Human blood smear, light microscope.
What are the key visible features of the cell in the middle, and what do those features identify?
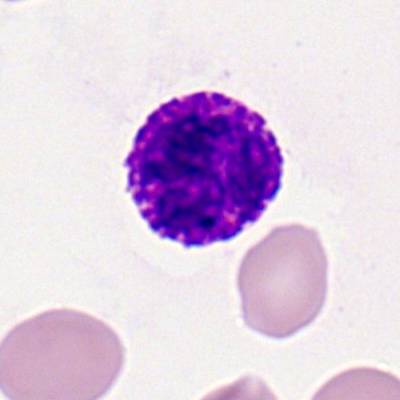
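Coarse, dark purple granules pack the cell densely. They lie over the whole cell and hide the outline of the nucleus. No band of clear pale cytoplasm can be seen around the nucleus, and the cell contains no vacuoles. This cell is a basophil.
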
